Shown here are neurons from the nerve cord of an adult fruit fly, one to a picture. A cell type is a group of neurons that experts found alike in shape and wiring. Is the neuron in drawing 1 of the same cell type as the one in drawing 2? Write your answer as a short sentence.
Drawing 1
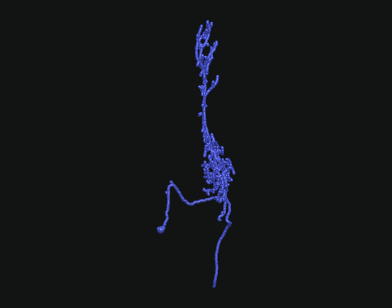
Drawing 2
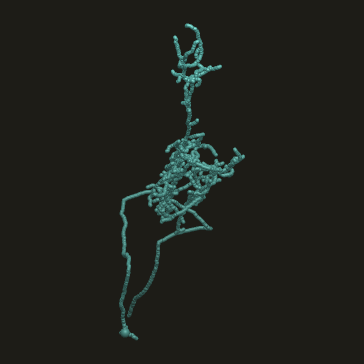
They are of the same cell type.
